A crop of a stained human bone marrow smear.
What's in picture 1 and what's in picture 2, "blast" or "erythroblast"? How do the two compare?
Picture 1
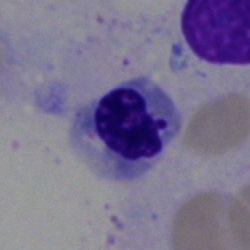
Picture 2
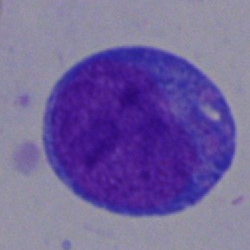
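Picture 1 shows an erythroblast, and picture 2 shows a blast. The erythroblast has an irregular, somewhat angular outline, while the blast is oval and smooth. In the erythroblast the chromatin is dark purple, dense and coarsely clumped; in the blast it is deep purple and finely granular.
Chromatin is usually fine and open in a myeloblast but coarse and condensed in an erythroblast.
The erythroblast's cytoplasm is pale blue-grey and shows no distinct granules.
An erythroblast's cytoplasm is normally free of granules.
The blast has only a scant rim of deep blue cytoplasm, widest on the right side, where a single small clear vacuole lies.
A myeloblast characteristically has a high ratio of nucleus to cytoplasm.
The blast stands alone, with no other cell touching it, whereas at the upper right corner of picture 1 part of a large dark nucleus of another cell is cut off.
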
